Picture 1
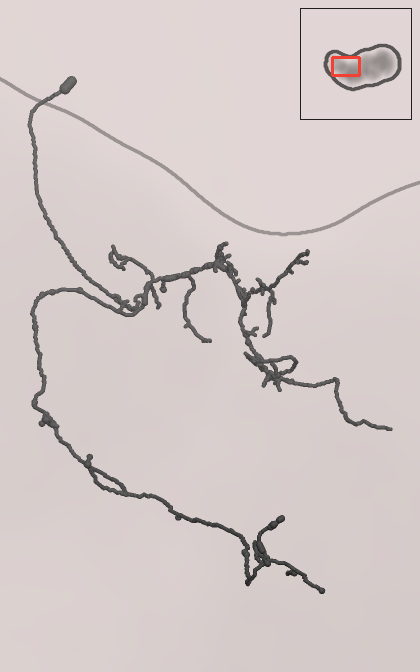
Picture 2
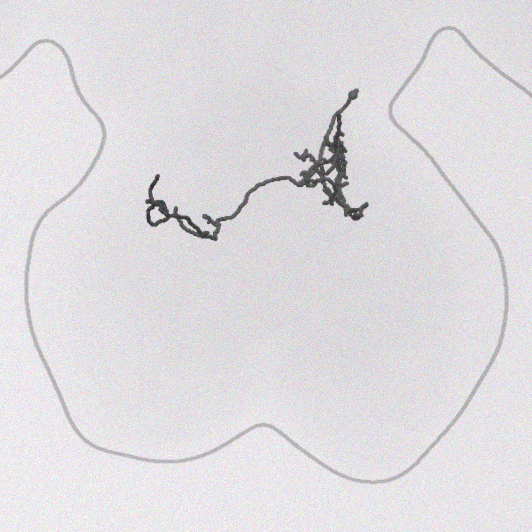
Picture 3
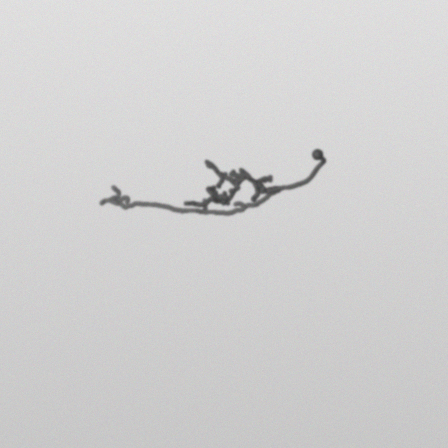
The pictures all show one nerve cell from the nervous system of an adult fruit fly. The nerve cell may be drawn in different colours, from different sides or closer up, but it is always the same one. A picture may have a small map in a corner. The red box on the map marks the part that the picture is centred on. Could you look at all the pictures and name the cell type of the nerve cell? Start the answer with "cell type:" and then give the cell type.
cell type: IN07B087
